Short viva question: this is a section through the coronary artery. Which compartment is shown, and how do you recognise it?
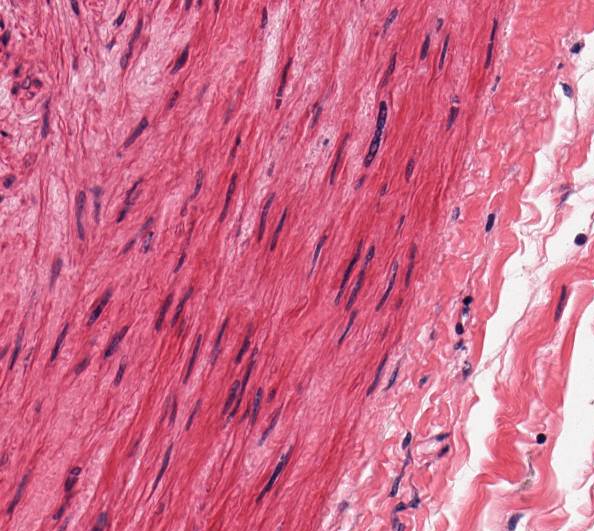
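This field shows the tunica media. Smooth muscle fills the left and central part, its nuclei elongated, cigar-shaped and blunt-ended, its cytoplasm deeply eosinophilic.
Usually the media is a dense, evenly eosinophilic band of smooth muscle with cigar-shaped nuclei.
No cross-striations are seen, which sets this muscle apart from cardiac muscle.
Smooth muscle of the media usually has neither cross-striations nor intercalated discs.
Along the right edge, wavy pink collagen bundles are separated by white clefts.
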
